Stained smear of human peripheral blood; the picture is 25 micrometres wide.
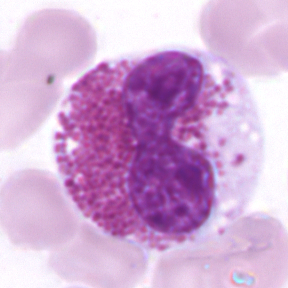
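Eosinophil, the central cell in a stained peripheral blood smear. Its outline is round and smooth, with no projections from the surface. Many coarse, round, reddish-pink granules fill the cytoplasm, packed most densely to the left of the nucleus.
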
